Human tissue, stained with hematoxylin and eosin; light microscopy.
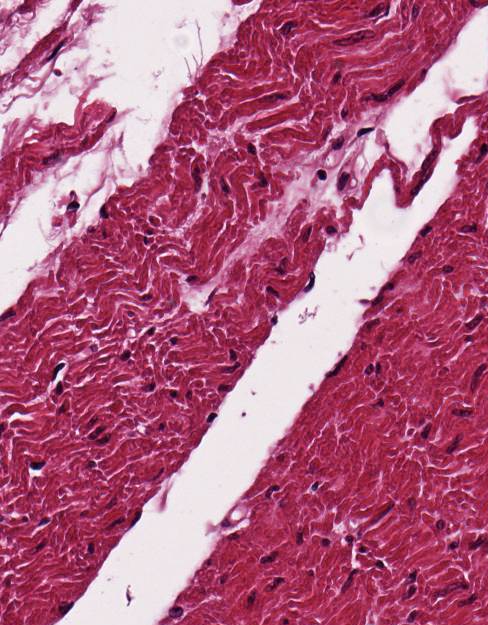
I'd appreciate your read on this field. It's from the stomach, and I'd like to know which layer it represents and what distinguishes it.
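The field shows smooth muscle. Its fibres consist of deeply eosinophilic cytoplasm, and dark elongated oval nuclei lie singly among them in both bands.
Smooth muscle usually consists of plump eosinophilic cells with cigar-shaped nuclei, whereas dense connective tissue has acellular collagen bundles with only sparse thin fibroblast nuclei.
The two broad bands, parted by a white gap, have wavy fibres.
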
